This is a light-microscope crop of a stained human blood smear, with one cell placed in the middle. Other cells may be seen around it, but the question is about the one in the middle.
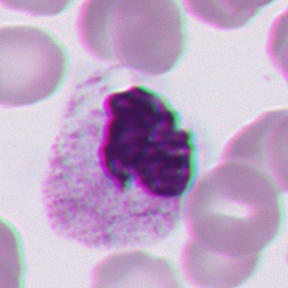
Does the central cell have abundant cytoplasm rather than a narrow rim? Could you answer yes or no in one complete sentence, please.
Yes, what surrounds the nucleus is a broad expanse of cytoplasm.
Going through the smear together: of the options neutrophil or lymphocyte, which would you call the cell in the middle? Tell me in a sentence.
In the centre of this crop there is a neutrophil.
